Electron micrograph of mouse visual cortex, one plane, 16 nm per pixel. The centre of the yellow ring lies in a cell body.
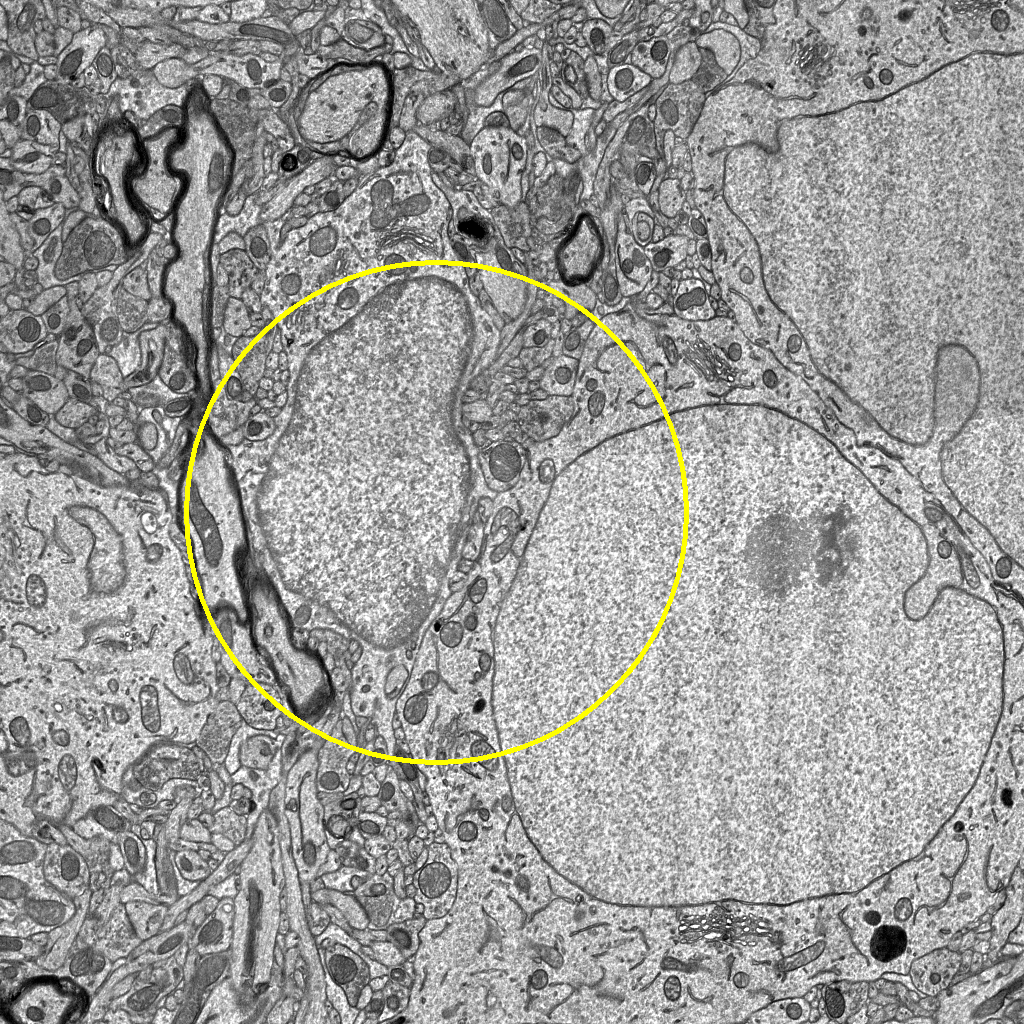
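Astrocyte in mouse visual cortex. First, its nucleus is an elongated oval with the long axis roughly top to bottom; second, the whole outline lies within the picture; third, the envelope runs smoothly without deep folds; finally, no distinct nucleolus is seen.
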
